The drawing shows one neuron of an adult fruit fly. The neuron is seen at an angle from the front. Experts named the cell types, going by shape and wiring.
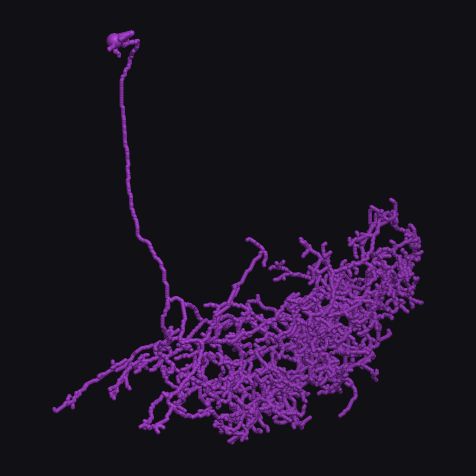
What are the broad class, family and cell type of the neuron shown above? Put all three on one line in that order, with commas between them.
nerve-cord intrinsic neuron, hemilineage 23B, IN23B014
